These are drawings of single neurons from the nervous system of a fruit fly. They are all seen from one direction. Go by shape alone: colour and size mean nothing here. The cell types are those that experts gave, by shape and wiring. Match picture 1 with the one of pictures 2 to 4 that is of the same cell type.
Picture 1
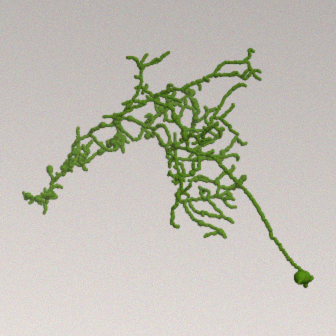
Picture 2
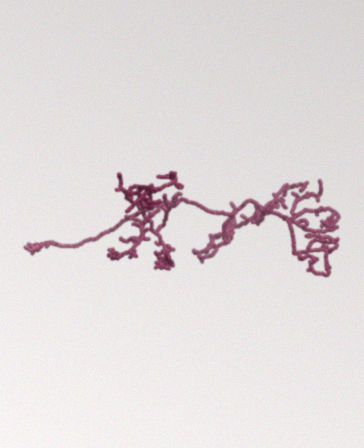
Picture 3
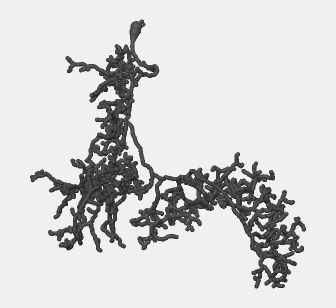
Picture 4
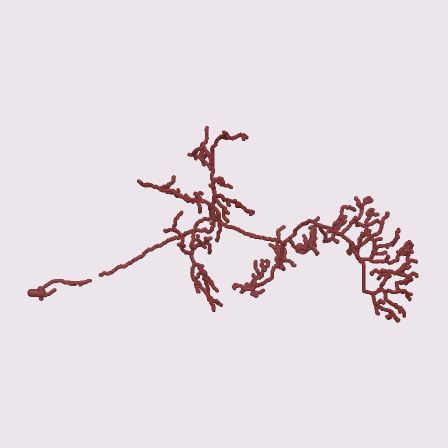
4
